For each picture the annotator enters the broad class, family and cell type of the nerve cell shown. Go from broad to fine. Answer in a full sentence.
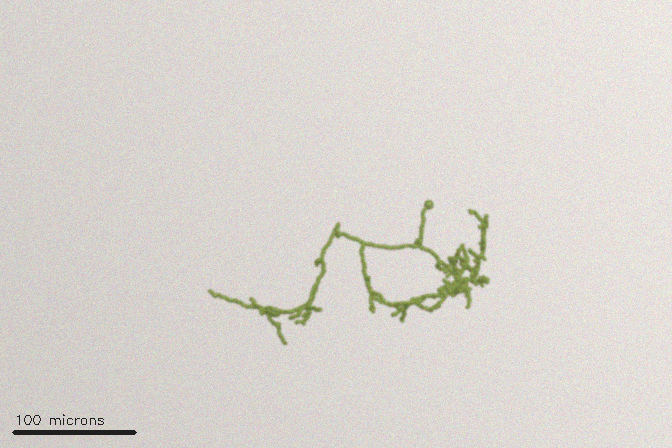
A central-brain intrinsic neuron of hemilineage DM6_ventral, type CB2503.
